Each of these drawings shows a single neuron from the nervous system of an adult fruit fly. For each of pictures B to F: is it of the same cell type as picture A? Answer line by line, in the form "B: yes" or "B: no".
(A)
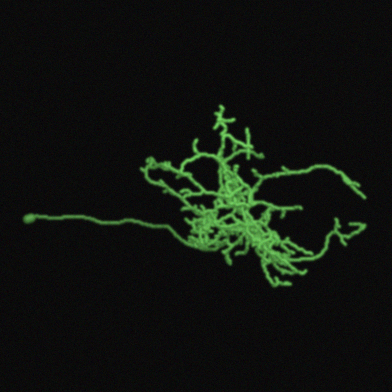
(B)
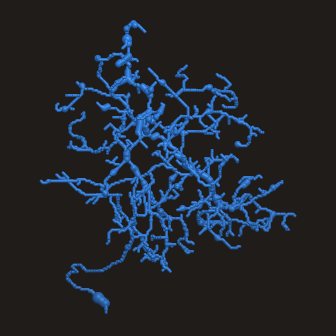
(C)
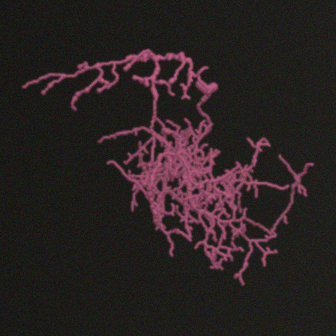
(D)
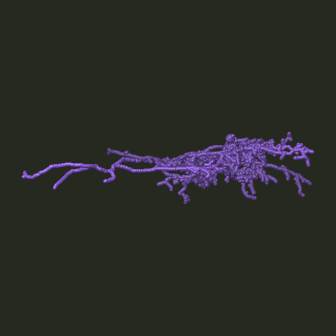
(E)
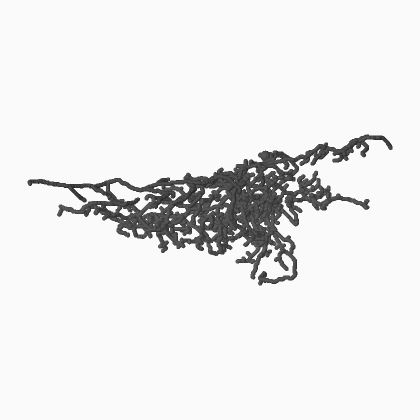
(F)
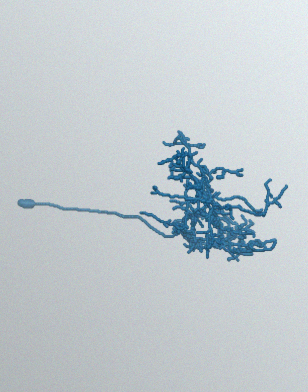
B: yes
C: no
D: no
E: no
F: yes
